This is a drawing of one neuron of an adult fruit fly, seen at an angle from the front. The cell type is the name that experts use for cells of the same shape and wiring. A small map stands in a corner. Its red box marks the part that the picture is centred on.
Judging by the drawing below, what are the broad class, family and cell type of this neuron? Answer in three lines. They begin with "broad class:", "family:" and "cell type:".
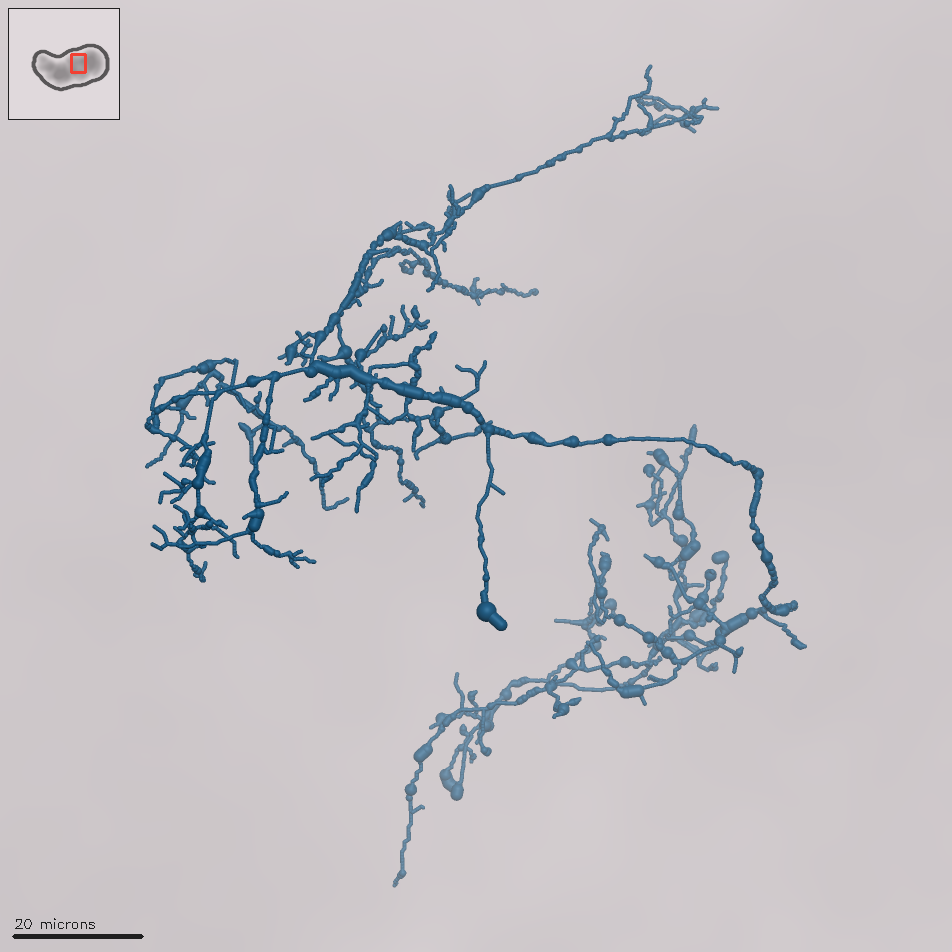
broad class: central-brain intrinsic neuron
family: hemilineage AOTUv1_medial
cell type: AOTU020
